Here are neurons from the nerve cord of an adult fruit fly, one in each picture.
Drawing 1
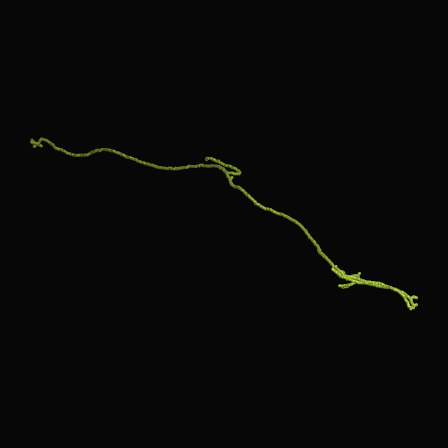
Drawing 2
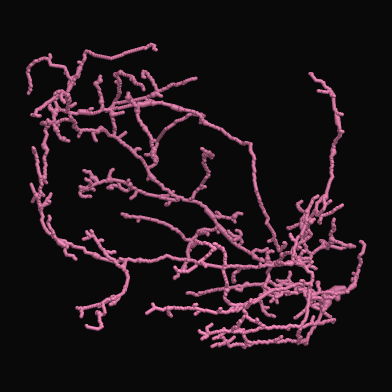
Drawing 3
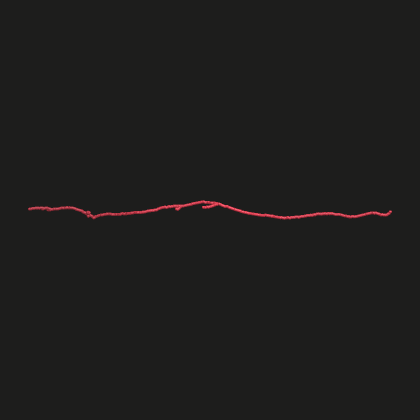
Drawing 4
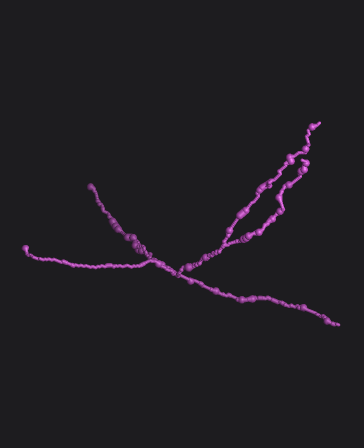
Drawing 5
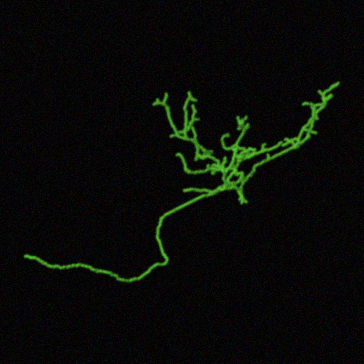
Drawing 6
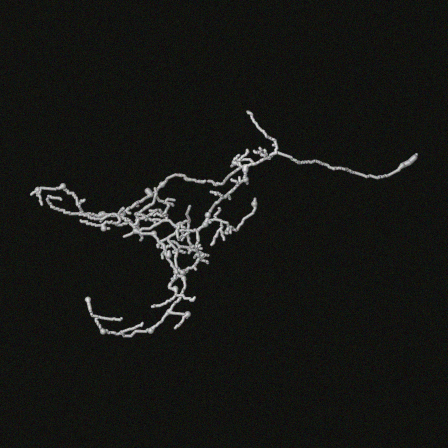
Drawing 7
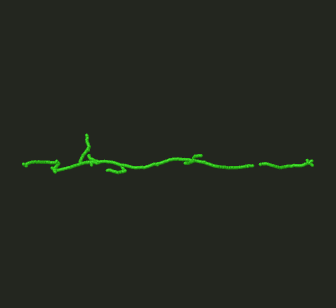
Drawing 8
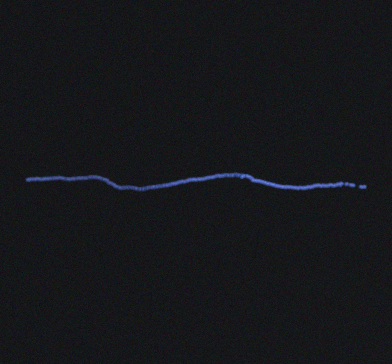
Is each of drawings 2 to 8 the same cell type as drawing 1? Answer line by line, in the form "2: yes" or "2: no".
2: no
3: yes
4: no
5: no
6: no
7: yes
8: yes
